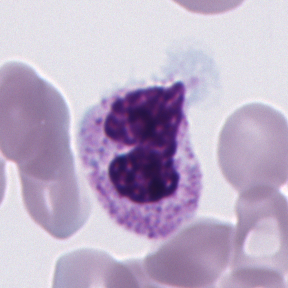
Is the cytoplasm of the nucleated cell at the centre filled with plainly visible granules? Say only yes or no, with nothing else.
Yes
